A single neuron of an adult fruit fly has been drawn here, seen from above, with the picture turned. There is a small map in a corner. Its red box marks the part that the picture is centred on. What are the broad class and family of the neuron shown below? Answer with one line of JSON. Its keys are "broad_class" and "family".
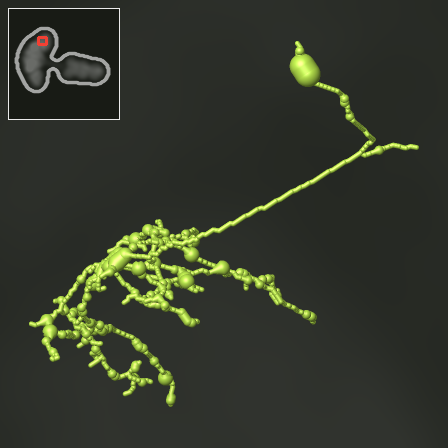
{"broad_class": "optic-lobe intrinsic neuron", "family": "LPi"}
